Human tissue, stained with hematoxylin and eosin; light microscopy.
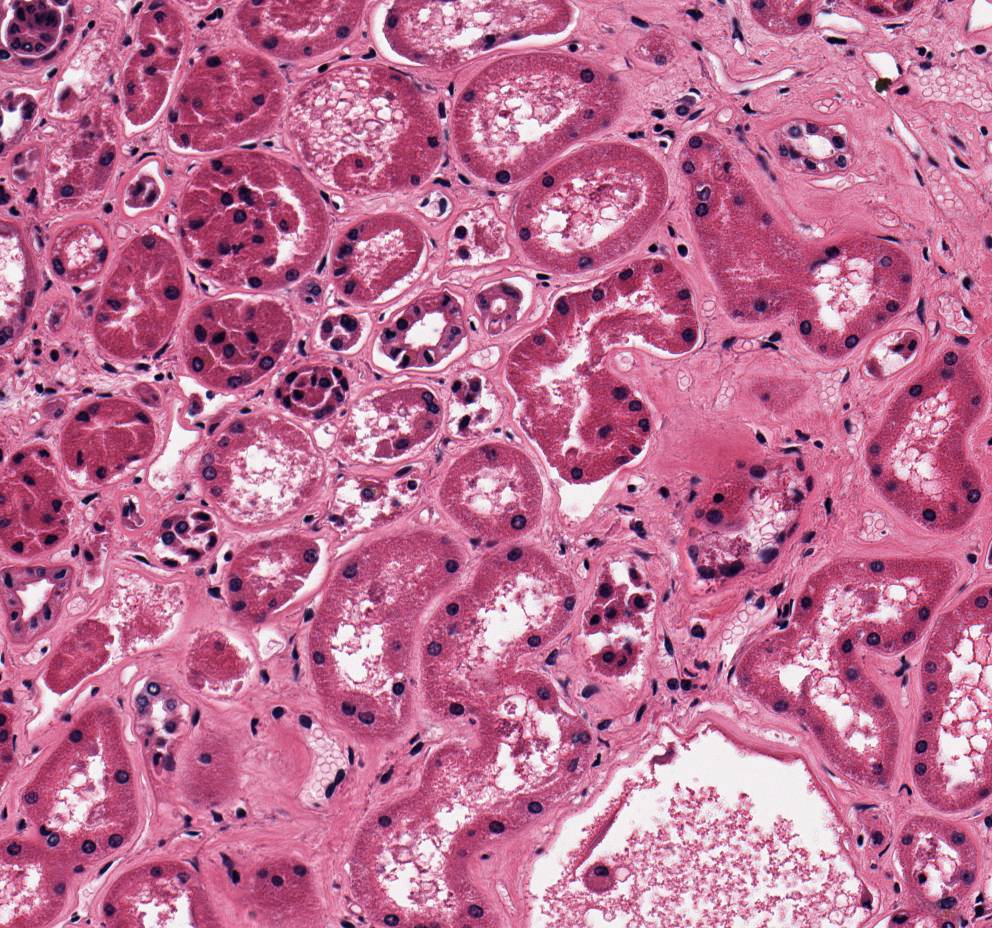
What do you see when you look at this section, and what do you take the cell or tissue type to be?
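Taking the tubules first, most are lined by a single layer of cuboidal to low columnar cells with abundant granular pink cytoplasm. In the left-centre, smaller tubules show less cytoplasm and more closely packed nuclei than the larger pink ones. Turning to the stroma, it is pale pink and fibrous, widest in the upper right and centre right, with scattered small, dark, elongated nuclei. This is renal cortex.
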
